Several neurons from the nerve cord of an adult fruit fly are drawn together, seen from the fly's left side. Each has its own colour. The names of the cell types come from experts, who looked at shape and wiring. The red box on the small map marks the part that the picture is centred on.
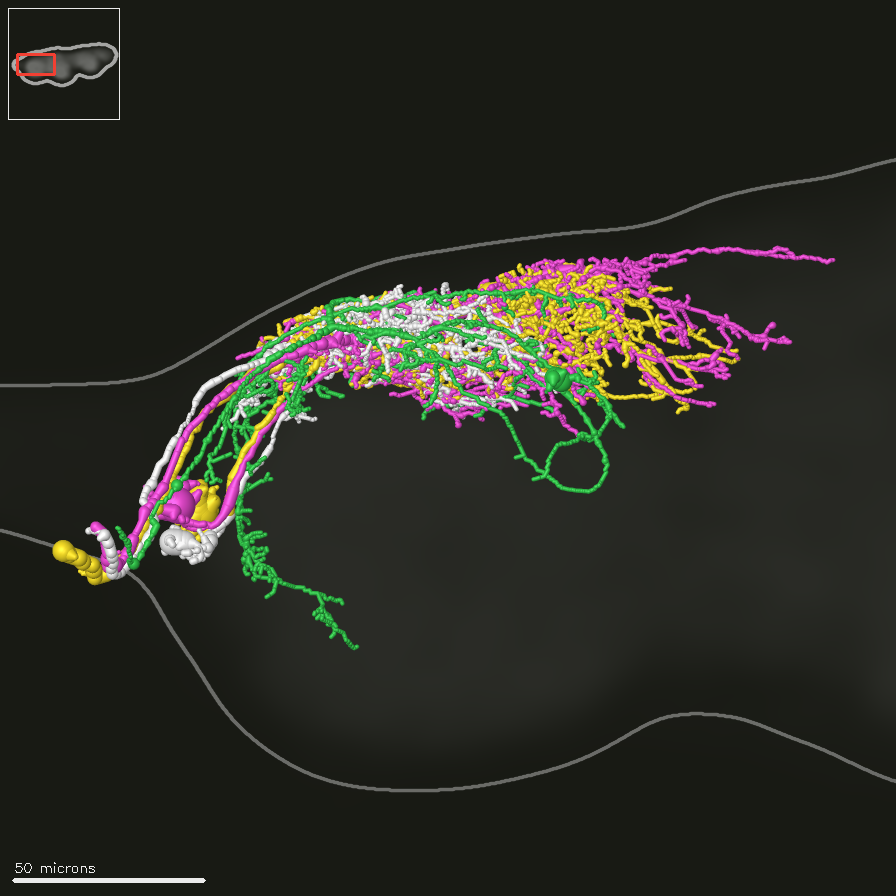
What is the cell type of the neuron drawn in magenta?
MNnm08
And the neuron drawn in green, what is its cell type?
EN21X001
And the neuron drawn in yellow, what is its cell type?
MNnm10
